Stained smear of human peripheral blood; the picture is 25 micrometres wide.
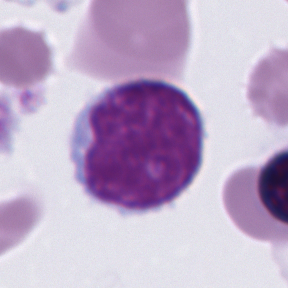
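Typical lymphocyte: about 12 micrometres across, with a nucleus of about 11 micrometres filling about 80% of the cell's area. There's a small notch on the left side of the nucleus. The cytoplasm makes only a narrow rim around it, pale greyish-blue where you can see it. Note, too, that the lower edge of the cell is slightly ragged.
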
